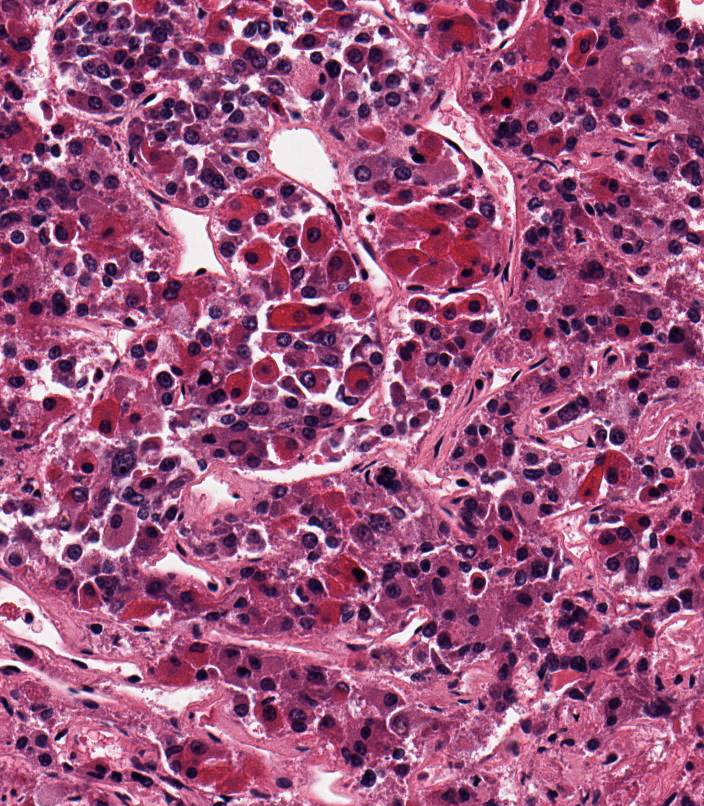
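Pituitary, stained with haematoxylin and eosin. See how solid nests and sheets of cells fill the whole field, divided by thin strands of pink fibrous tissue. The cells are polygonal with round nuclei. Then pick out the scattered cells with intensely bright red cytoplasm; they stand out among those whose cytoplasm is paler pink-purple.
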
